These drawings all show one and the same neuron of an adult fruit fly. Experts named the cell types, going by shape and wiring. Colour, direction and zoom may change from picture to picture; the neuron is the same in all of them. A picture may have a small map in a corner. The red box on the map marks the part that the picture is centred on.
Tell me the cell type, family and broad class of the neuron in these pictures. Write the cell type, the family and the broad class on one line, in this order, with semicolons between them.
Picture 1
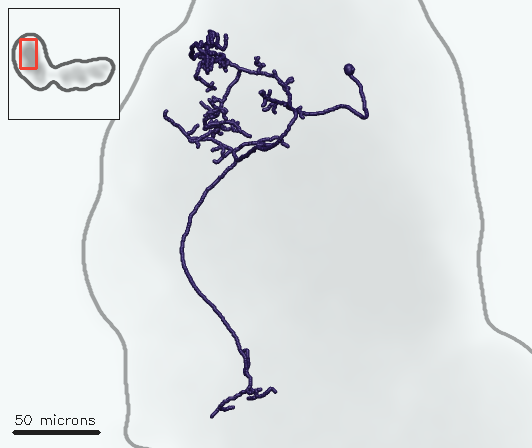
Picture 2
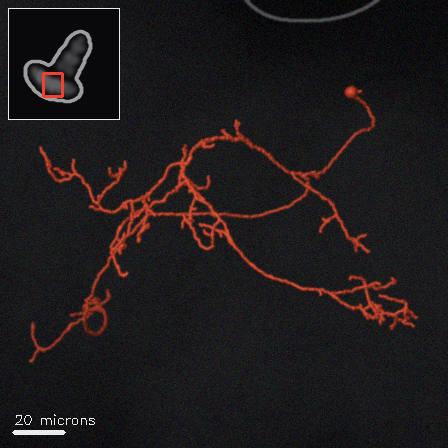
SMP717m; hemilineage SMPpv1; central-brain intrinsic neuron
